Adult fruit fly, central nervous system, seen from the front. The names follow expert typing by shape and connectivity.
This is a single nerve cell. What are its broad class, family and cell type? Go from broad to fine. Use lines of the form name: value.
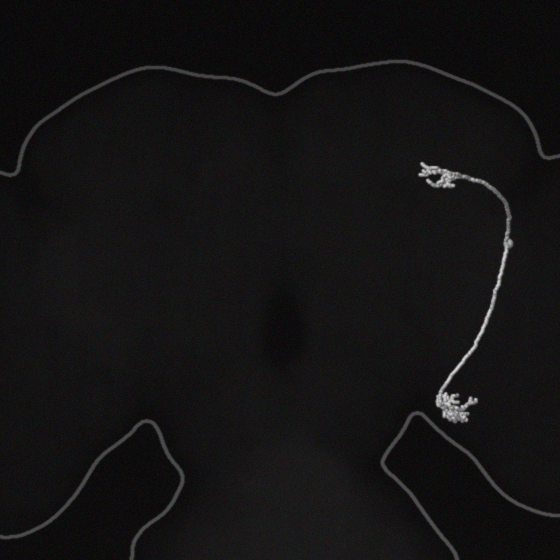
broad class: visual projection neuron
family: hemilineage VPNd2
cell type: LC10a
